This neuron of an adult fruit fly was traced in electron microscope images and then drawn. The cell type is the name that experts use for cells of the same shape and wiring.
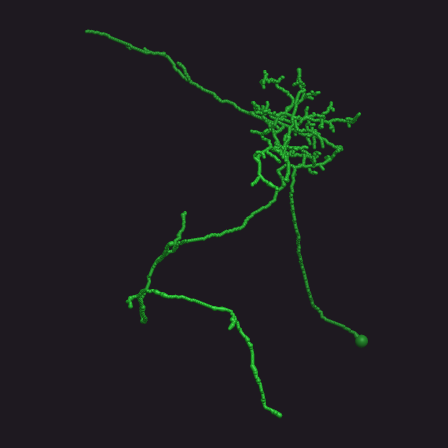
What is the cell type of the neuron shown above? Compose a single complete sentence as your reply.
The cell type this neuron represents is LHAV2b4.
